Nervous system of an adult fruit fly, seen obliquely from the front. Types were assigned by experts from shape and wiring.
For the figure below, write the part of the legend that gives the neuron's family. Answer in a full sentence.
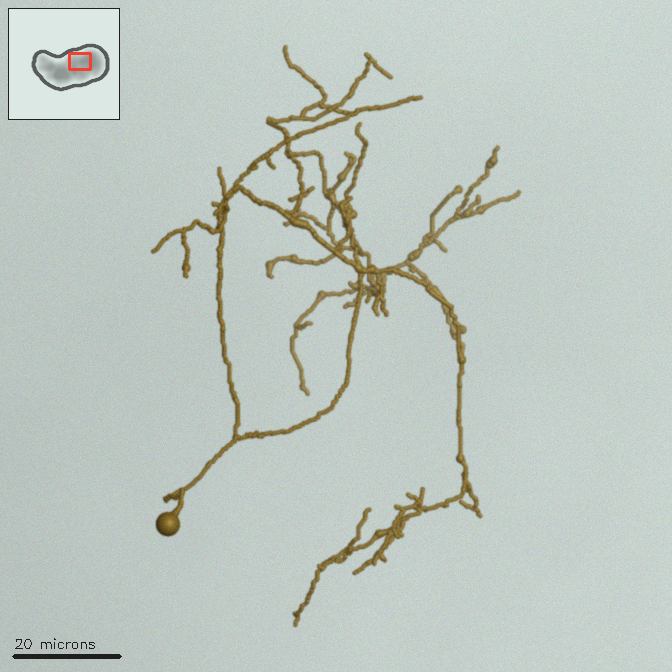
The family is hemilineage AOTUv3_dorsal.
